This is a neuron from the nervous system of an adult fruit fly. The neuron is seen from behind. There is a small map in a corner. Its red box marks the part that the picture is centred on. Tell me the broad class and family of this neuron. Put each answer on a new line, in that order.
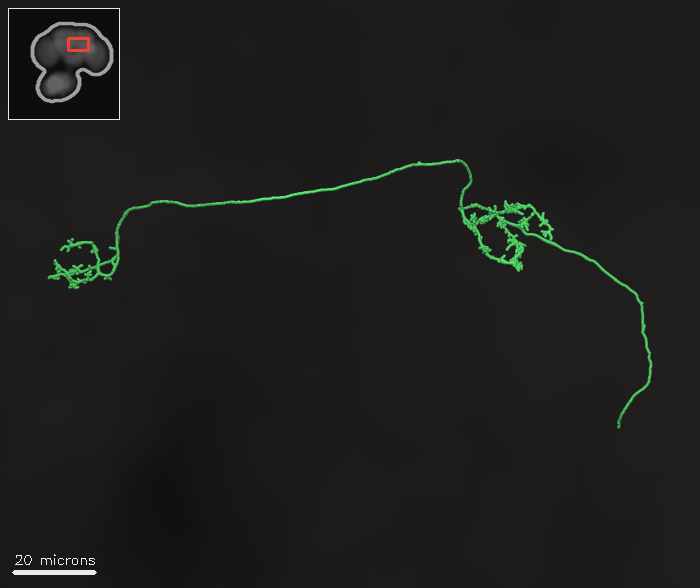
sensory neuron entering the brain
class olfactory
